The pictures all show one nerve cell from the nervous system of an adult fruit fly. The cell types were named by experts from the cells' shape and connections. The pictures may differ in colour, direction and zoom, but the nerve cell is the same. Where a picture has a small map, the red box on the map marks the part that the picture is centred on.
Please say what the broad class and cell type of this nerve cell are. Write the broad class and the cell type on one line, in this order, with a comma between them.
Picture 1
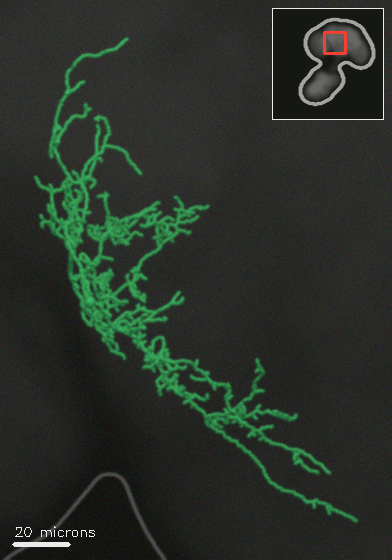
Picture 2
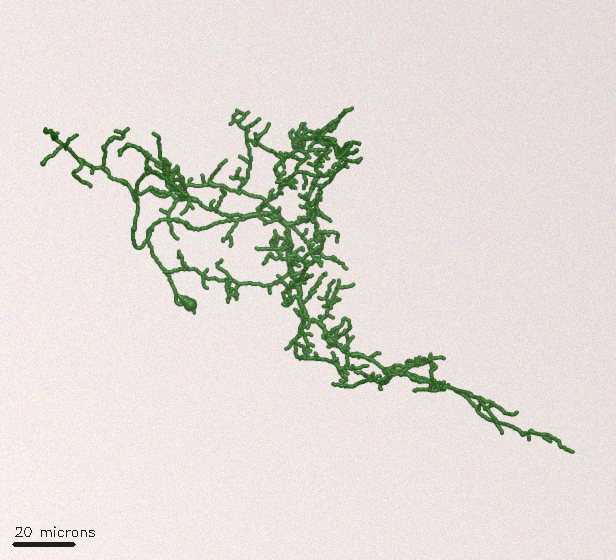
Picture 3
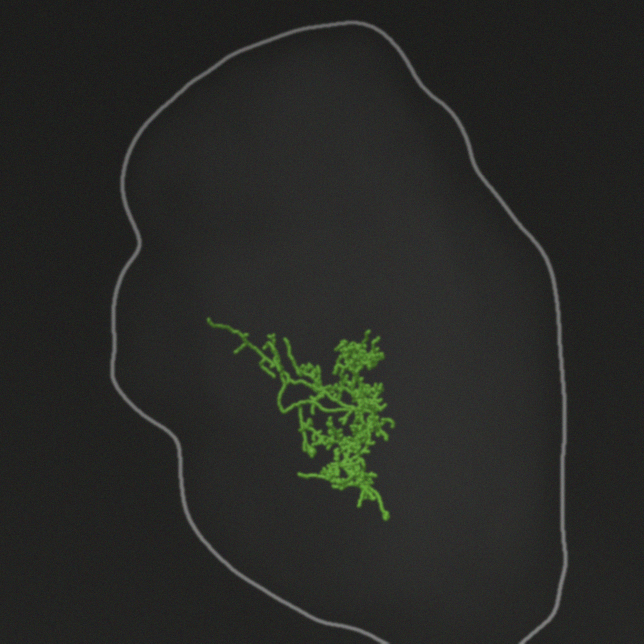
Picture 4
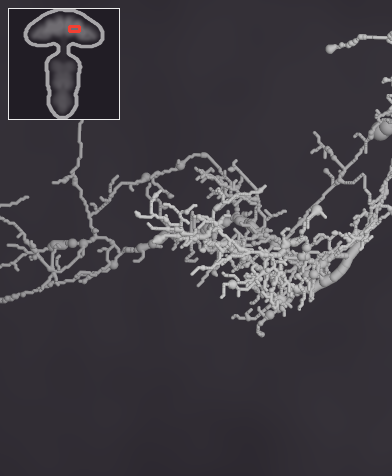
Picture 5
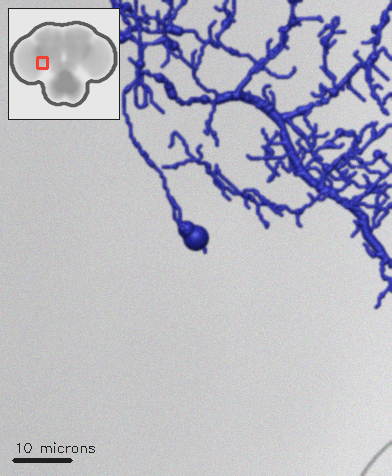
central-brain intrinsic neuron, CB2371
